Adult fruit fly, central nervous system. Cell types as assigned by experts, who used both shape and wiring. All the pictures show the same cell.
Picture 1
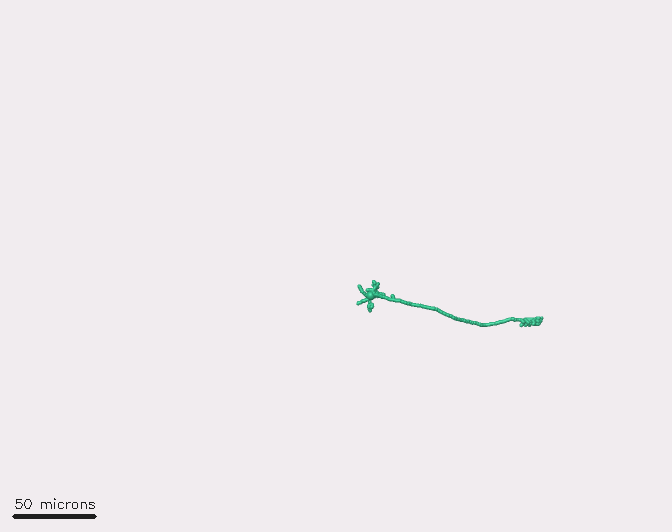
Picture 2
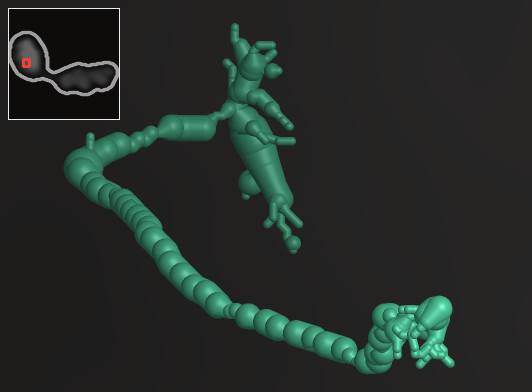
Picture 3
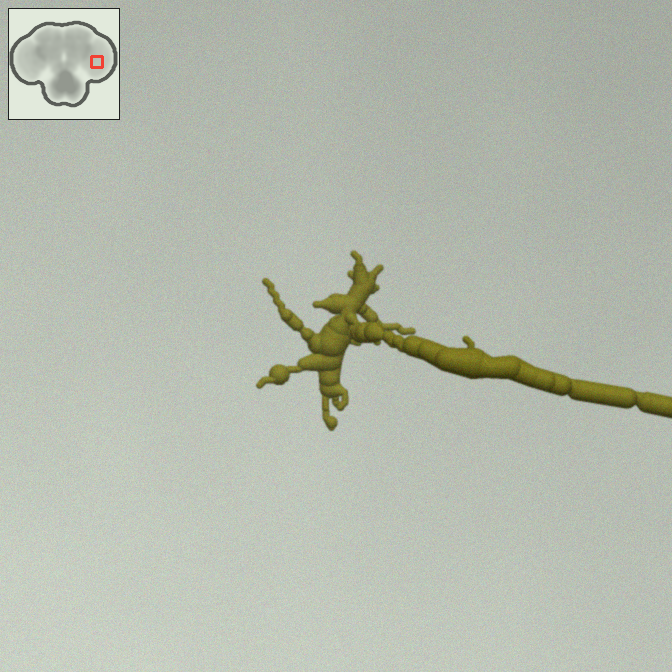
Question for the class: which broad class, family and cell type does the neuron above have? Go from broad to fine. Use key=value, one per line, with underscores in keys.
broad_class=optic-lobe intrinsic neuron
family=L
cell_type=L3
